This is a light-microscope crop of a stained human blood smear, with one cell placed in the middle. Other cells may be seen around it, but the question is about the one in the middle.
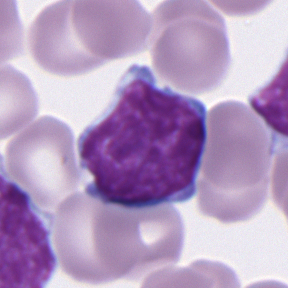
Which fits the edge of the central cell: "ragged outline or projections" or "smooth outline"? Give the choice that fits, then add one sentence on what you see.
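Ragged outline or projections. A small pale blue tuft of cytoplasm sticks out from the top edge of the cell.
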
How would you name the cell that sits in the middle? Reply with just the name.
lymphocyte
